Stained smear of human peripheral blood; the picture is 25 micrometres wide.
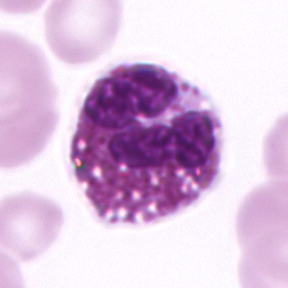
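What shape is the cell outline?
Round and smooth.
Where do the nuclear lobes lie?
Across the upper half of the cell.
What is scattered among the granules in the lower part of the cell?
Bright white refractile points.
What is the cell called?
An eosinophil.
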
